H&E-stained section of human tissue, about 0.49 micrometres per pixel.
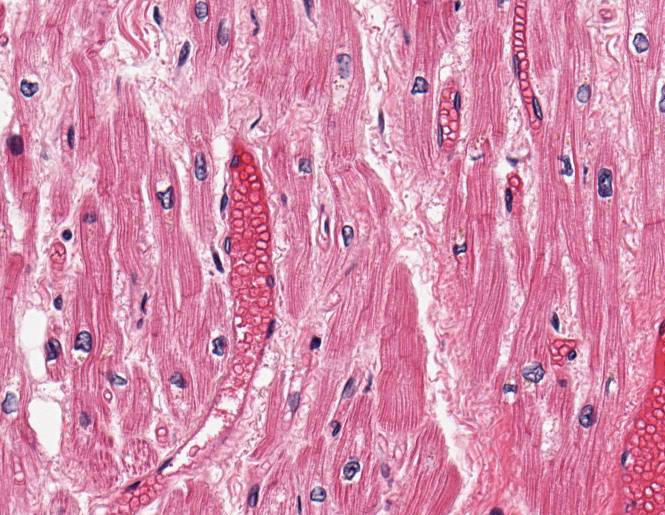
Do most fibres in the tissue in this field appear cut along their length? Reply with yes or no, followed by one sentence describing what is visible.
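Yes. Elongated pink muscle fibres run roughly from top to bottom across the whole field.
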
